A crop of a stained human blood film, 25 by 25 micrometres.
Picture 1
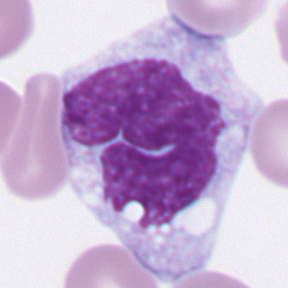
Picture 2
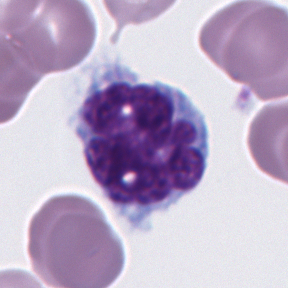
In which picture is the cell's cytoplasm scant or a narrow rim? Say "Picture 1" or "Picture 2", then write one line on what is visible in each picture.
Picture 2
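In picture 1: An abundant pale grey-blue cytoplasm surrounds the nucleus.
In picture 2: The cytoplasm forms only a scant rim around the nucleus.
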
